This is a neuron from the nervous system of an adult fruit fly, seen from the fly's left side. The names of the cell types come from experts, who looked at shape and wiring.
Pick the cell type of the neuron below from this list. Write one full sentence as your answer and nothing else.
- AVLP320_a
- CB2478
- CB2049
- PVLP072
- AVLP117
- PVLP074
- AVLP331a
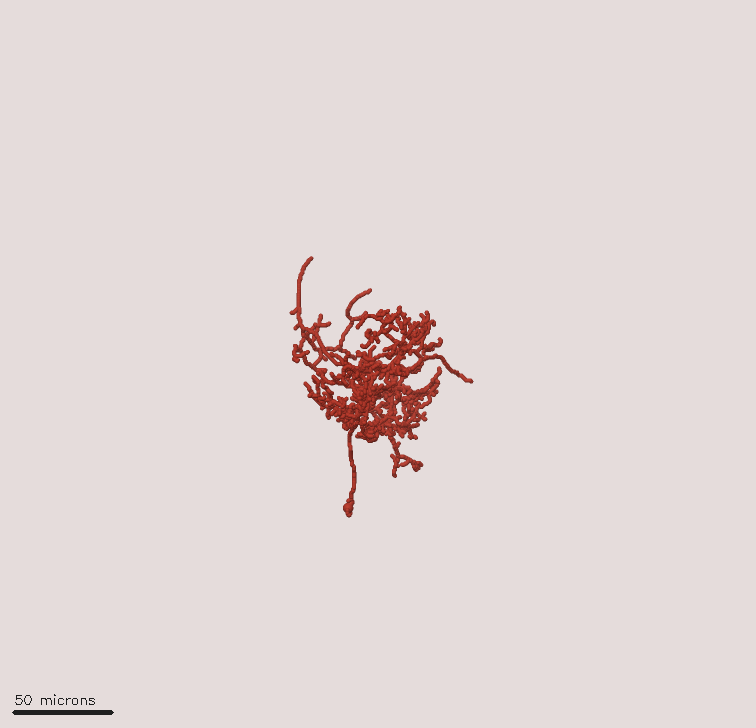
The cell type PVLP074 is the type of this neuron.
